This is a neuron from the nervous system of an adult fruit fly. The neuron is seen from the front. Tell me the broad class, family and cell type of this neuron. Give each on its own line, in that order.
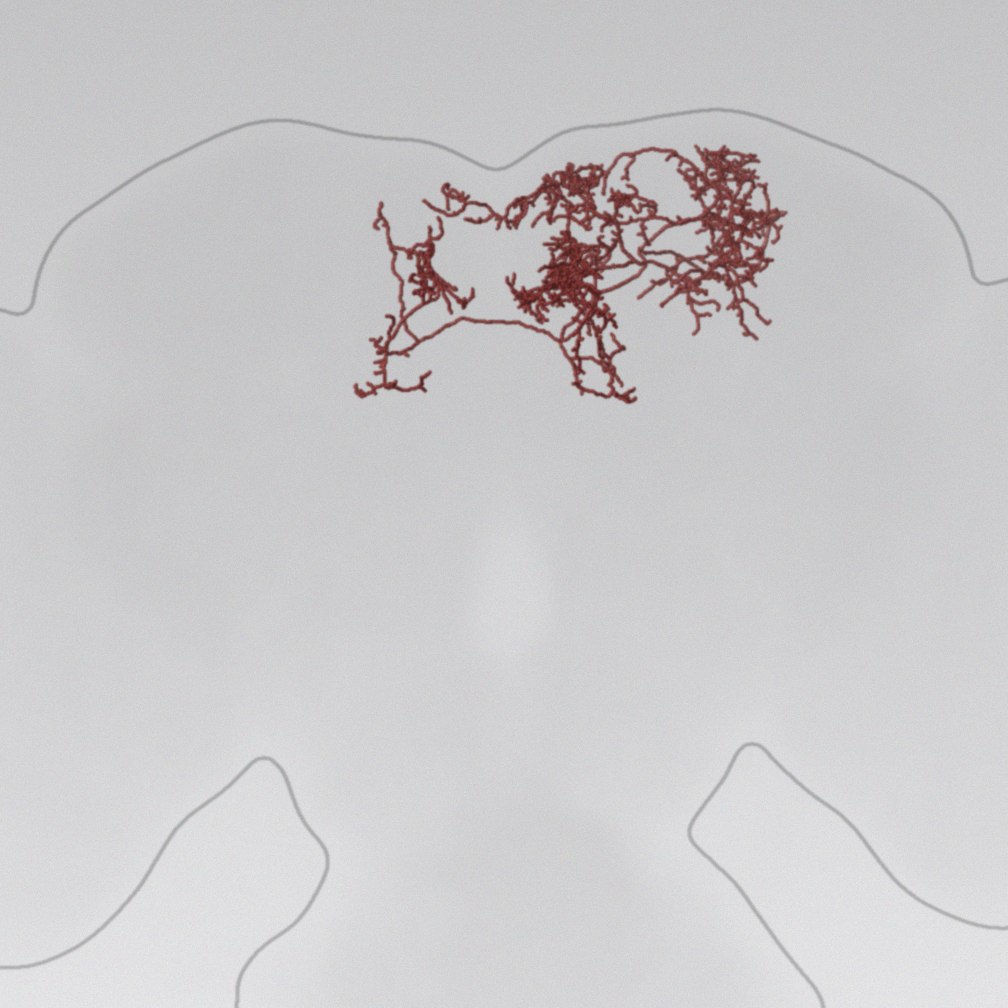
central-brain intrinsic neuron
hemilineage DL2_dorsal
SMP179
